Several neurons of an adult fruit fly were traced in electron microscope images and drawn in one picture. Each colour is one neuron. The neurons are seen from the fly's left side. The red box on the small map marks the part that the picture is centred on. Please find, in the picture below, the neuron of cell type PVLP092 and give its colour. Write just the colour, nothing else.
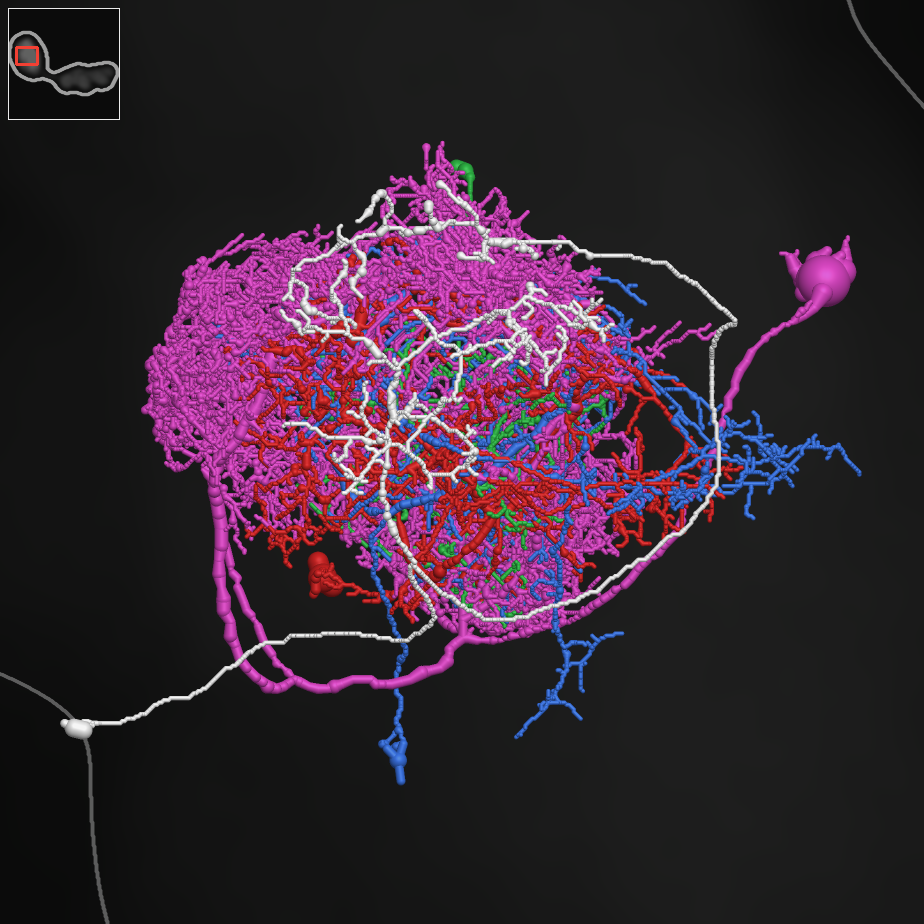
white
